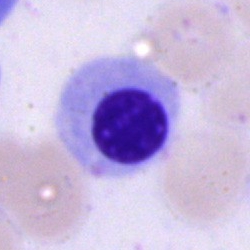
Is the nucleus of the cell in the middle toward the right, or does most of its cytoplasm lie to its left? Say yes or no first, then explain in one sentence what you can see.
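Yes. The nucleus lies off-centre, toward the right side of the cell.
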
